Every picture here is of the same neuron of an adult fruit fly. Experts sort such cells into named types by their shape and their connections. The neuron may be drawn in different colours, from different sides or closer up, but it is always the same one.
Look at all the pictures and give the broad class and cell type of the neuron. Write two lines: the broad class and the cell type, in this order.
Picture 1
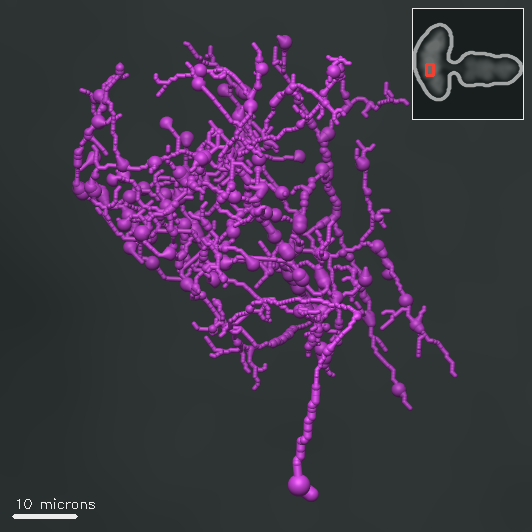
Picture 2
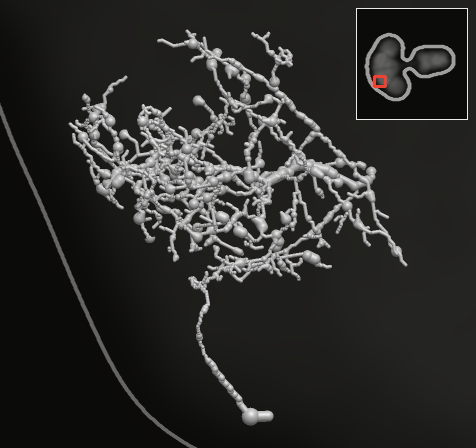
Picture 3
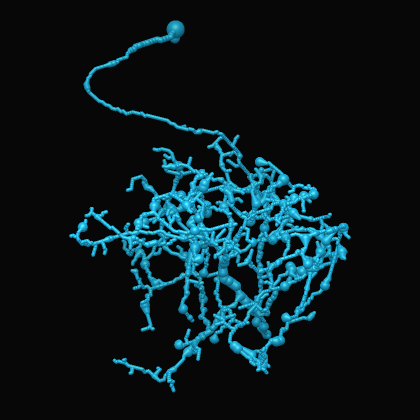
central-brain intrinsic neuron
SLP464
